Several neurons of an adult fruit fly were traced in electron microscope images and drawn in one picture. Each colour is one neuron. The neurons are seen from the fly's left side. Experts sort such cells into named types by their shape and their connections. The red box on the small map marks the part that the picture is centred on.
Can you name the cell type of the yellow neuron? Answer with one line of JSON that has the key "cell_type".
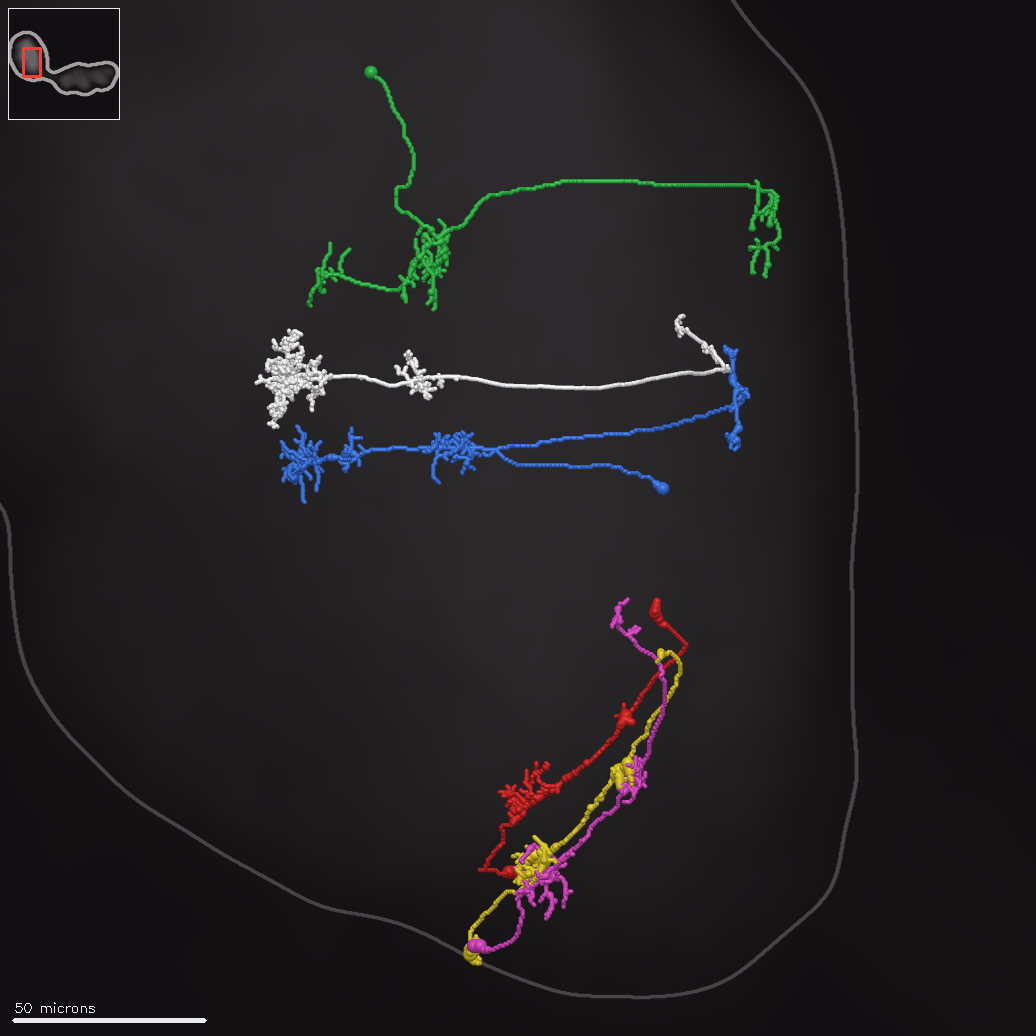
{"cell_type": "Tm1"}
